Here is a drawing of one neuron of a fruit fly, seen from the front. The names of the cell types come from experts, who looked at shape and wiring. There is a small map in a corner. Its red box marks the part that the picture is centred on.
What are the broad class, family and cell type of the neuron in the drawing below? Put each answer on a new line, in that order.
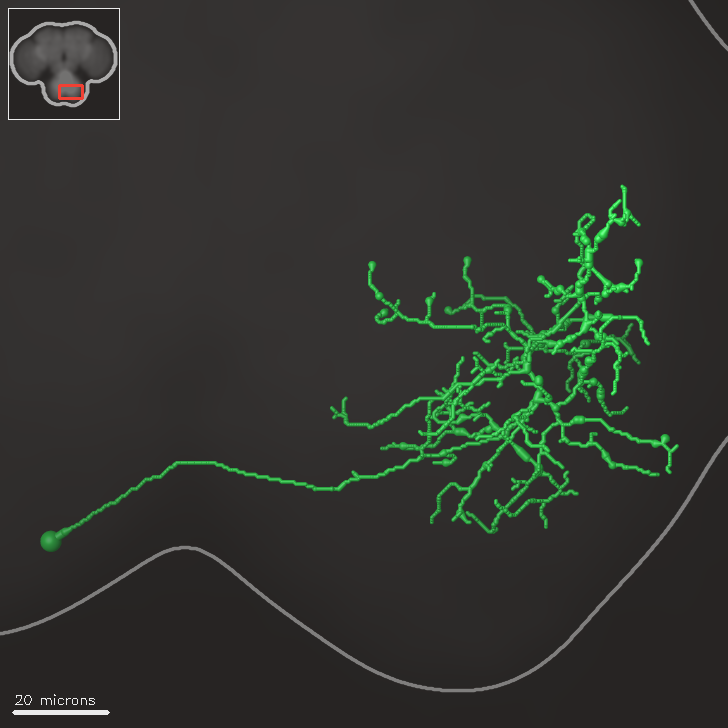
nerve-cord intrinsic neuron
hemilineage 13B
IN13B066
